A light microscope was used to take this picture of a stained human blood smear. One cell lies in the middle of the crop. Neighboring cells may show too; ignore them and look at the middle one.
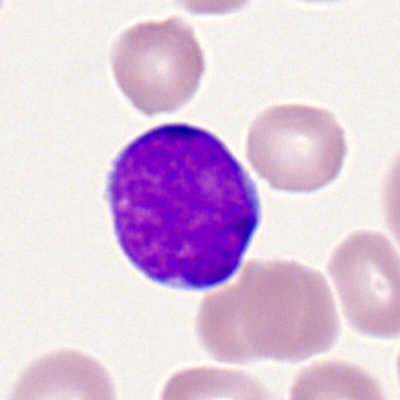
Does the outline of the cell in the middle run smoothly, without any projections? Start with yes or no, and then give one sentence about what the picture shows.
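Yes. The cell outline is round to slightly oval and smooth.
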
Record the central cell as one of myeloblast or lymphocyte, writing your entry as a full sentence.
Seen at the centre of the crop is a myeloblast.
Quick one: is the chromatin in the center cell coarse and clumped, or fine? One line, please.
Take a look at the chromatin, which is coarsely clumped.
